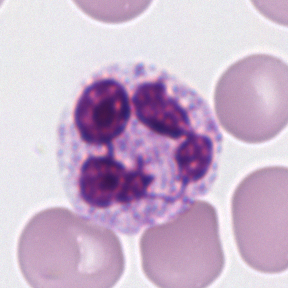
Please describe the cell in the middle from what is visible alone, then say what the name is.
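Four separate nuclear lobes are present, joined to one another by thin thread-like strands. Their chromatin is dark purple and coarsely clumped. Fine, small lilac granules are scattered throughout the cytoplasm. The cell is a segmented neutrophil.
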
